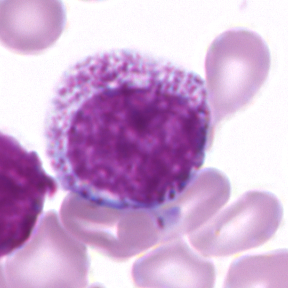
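Myelocyte, the nucleated cell at the centre of a stained peripheral blood smear. The chromatin is finely mottled rather than coarsely clumped. Fine purple granules are scattered throughout the cytoplasm, which is pale grey-blue between them. The cytoplasm forms a rim that is widest at the upper left of the cell.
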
